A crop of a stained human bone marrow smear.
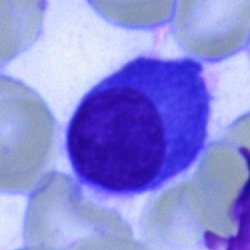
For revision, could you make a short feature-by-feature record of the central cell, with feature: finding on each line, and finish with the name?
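Cytoplasm stain: deep blue
Cytoplasm position: mostly upper right of nucleus
Nucleolus: none seen
Outline: oval, long axis lower left to upper right
Name: plasma cell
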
